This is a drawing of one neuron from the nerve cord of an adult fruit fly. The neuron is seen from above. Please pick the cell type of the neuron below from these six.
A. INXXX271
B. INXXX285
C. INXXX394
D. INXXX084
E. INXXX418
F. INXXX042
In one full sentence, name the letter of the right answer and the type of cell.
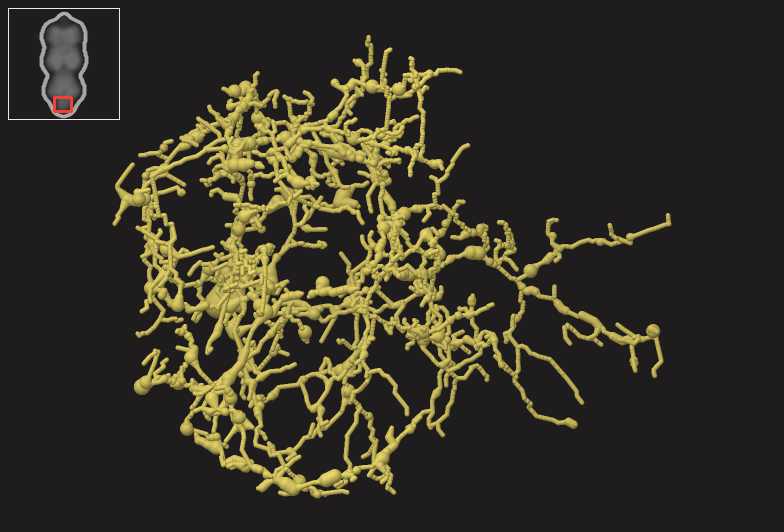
The neuron is sorted into cell type INXXX394, option C.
